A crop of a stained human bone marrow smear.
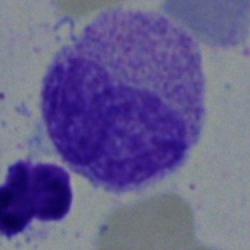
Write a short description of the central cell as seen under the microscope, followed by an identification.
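Start with the outline: the cell is round. Now find the nucleus, sitting in the lower part, with the cytoplasm forming a broad cap above it. That cap is filled with many fine reddish-purple granules. This is a myelocyte.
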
